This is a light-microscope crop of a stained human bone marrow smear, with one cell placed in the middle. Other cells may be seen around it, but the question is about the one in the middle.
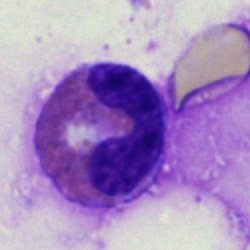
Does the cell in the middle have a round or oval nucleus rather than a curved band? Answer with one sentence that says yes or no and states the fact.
No, the nucleus has been drawn out into a curved band lacking separate lobes.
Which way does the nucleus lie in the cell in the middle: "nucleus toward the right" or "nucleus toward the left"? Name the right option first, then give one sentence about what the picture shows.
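Nucleus toward the right. The nucleus is curved like a horseshoe along the right side of the cell, with its opening facing left.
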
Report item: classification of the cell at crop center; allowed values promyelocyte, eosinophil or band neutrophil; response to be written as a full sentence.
Here the cell in the middle is an eosinophil.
